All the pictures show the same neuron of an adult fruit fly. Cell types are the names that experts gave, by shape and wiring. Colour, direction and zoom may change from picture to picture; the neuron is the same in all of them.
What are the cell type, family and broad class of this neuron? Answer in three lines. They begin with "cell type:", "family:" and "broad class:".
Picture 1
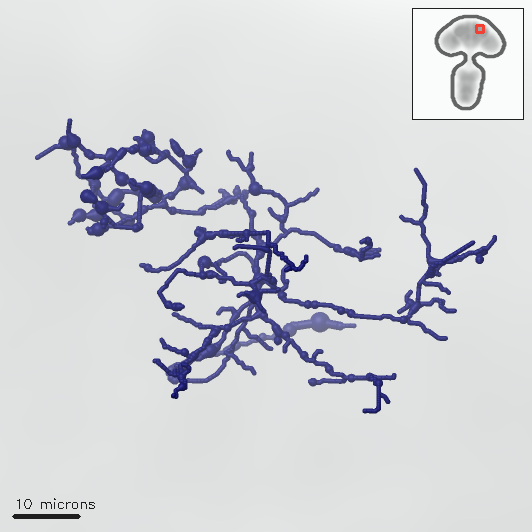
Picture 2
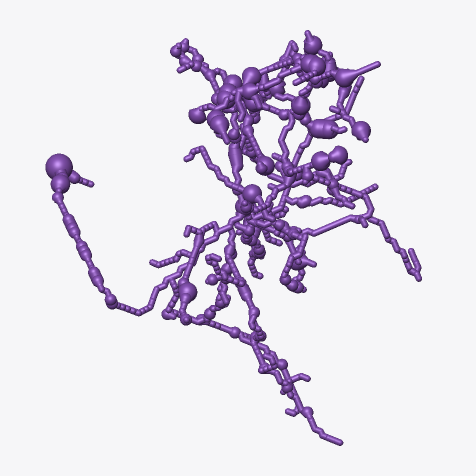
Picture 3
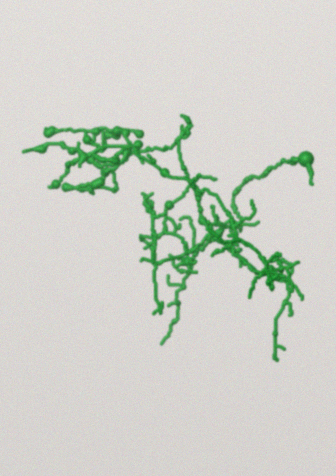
cell type: CB1281
family: hemilineage SLPpm1
broad class: central-brain intrinsic neuron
